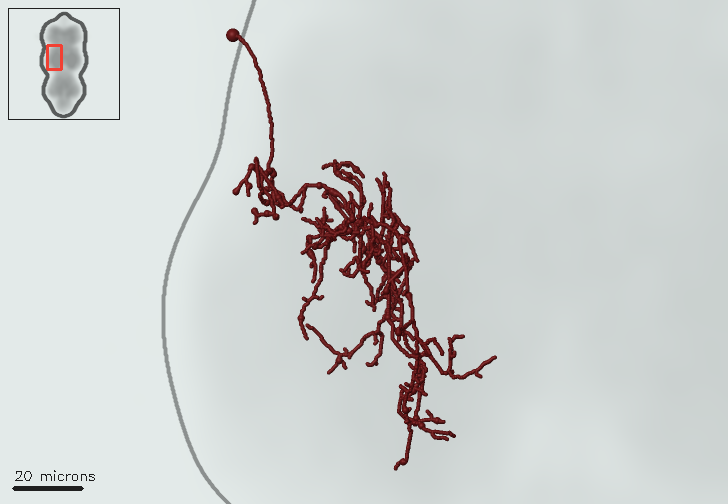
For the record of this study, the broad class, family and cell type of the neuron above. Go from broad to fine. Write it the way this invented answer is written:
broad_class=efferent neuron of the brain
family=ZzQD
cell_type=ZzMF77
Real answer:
broad_class=nerve-cord intrinsic neuron
family=hemilineage 16B
cell_type=IN16B113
